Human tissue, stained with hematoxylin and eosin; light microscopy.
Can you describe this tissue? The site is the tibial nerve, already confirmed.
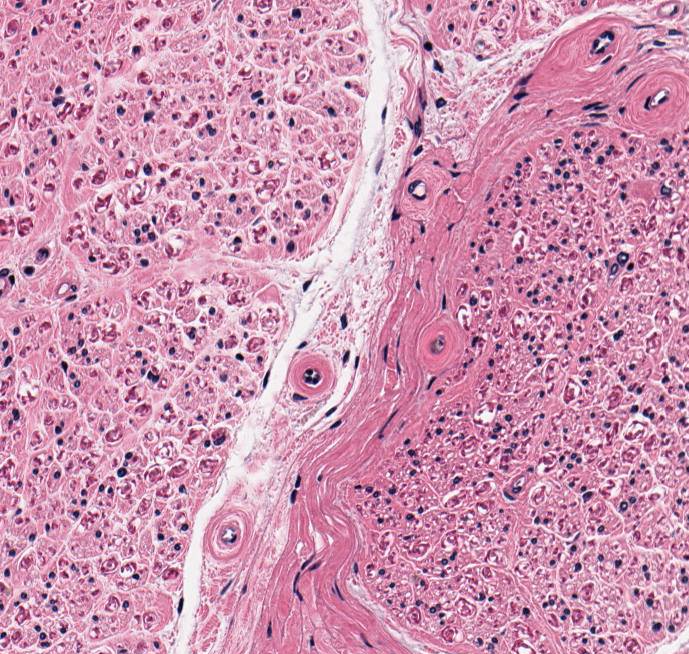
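Look first at the layout: the field divides into two large compartments, left and right, each densely packed with small round profiles. Between them a band runs diagonally from top to bottom. That band is dense, wavy pink collagen, with slender elongated dark nuclei lying along it. Within it sit several small round vessels with thick concentric pink walls and narrow lumens. No fat cells appear anywhere.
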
